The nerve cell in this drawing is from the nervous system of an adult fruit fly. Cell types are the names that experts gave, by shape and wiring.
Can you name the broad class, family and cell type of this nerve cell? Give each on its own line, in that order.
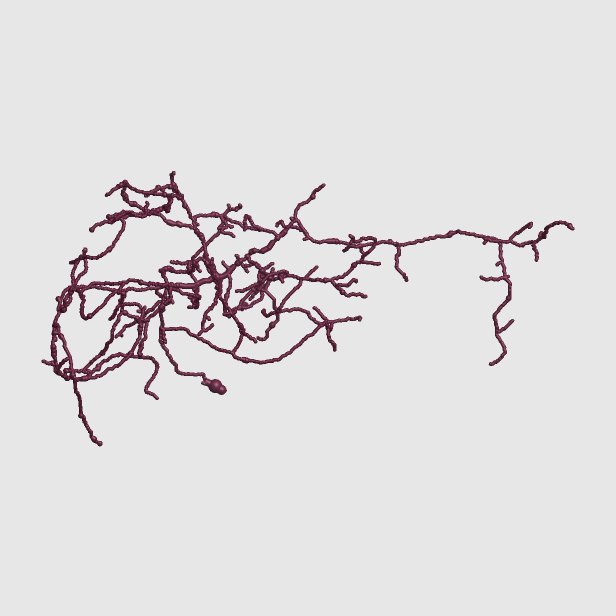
nerve-cord intrinsic neuron
hemilineage 04B
IN04B024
